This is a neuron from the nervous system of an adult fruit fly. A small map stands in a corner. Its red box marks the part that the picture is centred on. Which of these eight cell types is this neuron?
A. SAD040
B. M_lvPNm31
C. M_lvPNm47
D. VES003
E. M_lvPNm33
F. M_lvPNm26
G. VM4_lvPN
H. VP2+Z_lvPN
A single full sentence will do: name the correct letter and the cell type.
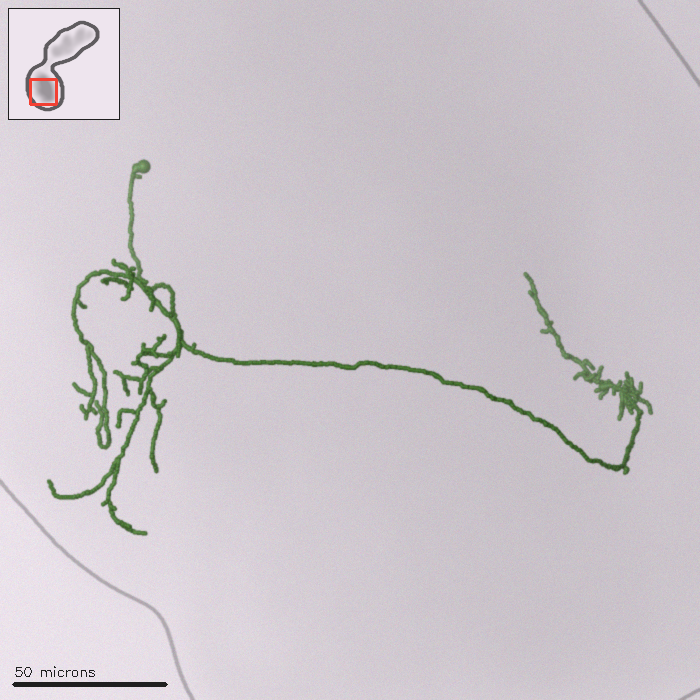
For cell type, option C, M_lvPNm47, applies to the neuron.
